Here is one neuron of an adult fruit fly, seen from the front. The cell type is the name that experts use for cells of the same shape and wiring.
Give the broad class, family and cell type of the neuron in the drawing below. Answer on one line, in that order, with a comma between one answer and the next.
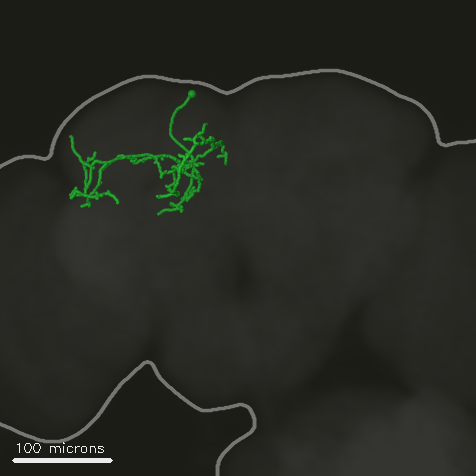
central-brain intrinsic neuron, hemilineage CLp1, CL168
